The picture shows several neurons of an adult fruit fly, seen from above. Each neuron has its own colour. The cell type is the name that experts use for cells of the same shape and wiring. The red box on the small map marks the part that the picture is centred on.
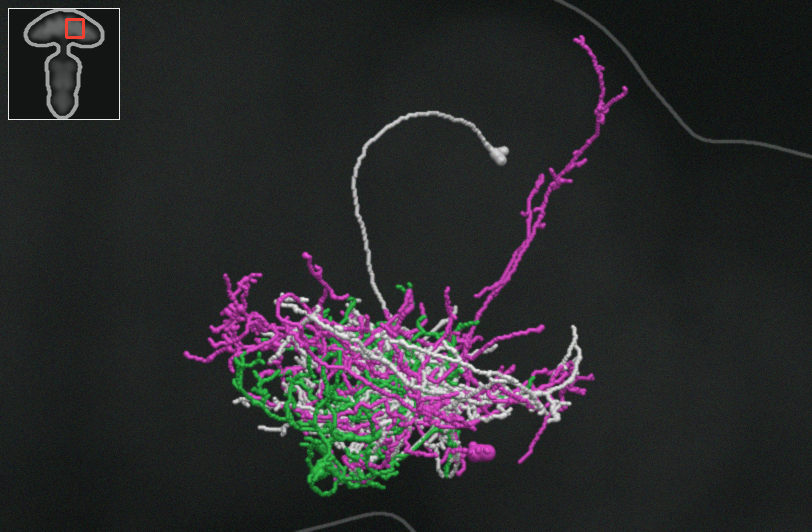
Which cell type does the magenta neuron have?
PLP217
